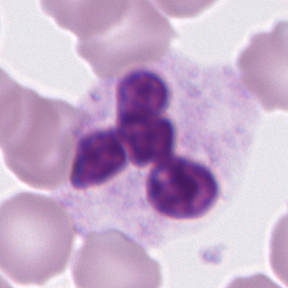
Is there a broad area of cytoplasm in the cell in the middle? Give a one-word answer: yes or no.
Yes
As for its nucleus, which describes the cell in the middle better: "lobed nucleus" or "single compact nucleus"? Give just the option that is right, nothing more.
Lobed nucleus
